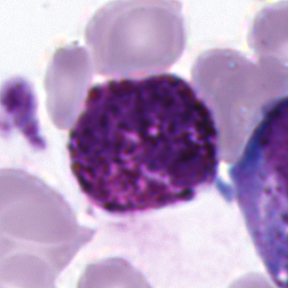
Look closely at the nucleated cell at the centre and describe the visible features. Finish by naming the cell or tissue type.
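The granules range from dark purple to nearly black. They lie over the nucleus, so its outline cannot be traced. No pale, granule-free rim of cytoplasm is present at the edge of the cell. The cell surface has no projections. This cell is a basophil.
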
